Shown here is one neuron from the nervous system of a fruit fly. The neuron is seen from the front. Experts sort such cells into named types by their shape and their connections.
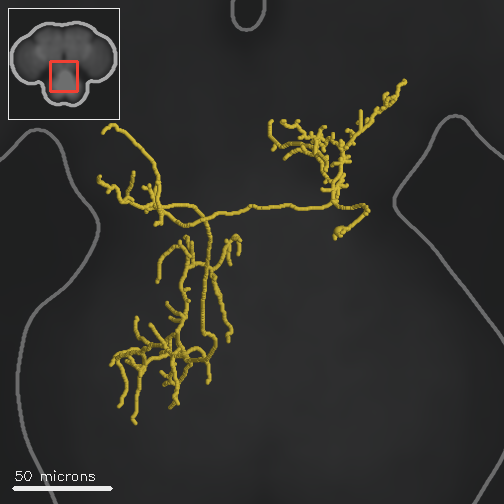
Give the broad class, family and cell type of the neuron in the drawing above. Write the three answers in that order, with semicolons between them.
descending neuron; DNge; DNge058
